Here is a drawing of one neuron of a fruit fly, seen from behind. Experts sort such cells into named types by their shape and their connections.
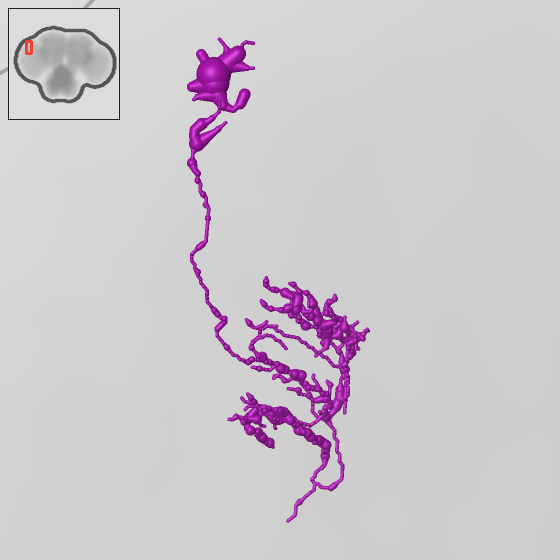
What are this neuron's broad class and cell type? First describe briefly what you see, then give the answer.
The cell body can be seen at the top of the picture. Dozens of branch ends can be seen. Its broad class is optic-lobe intrinsic neuron. Its cell type is Lai.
